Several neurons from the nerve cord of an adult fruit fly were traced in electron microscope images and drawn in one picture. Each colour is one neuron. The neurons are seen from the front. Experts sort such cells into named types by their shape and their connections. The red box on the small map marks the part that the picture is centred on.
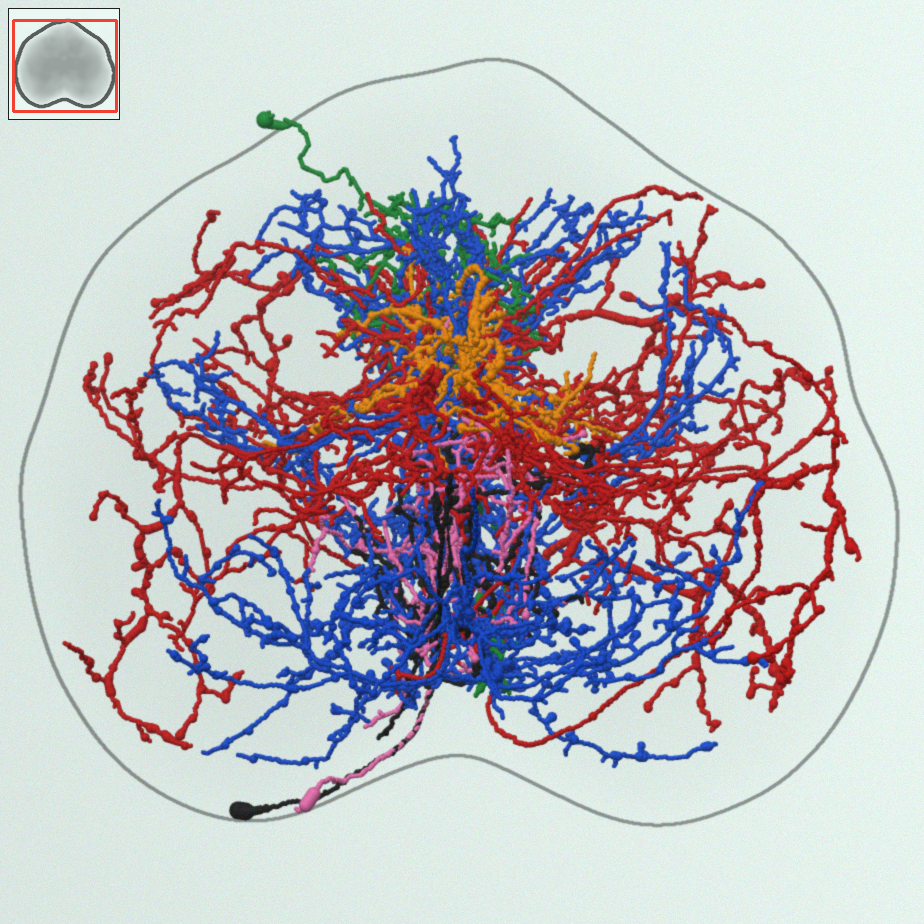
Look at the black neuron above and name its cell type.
IN05B075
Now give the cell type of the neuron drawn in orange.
IN05B037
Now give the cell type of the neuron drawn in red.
IN00A002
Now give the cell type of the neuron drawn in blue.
AN05B005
